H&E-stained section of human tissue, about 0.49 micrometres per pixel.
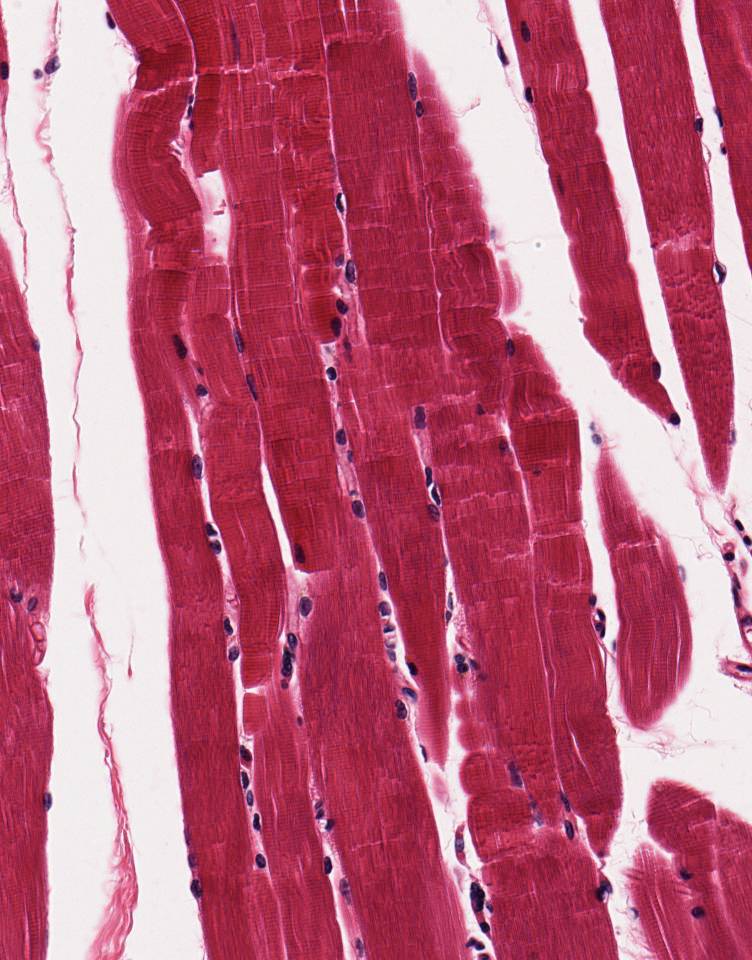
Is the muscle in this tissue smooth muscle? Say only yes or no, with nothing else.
No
